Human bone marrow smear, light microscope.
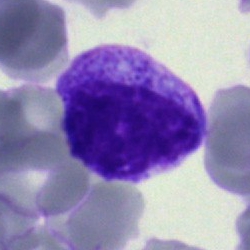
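Myelocyte, the cell in the middle of a stained human bone marrow smear. Its outline is rounded, with a smooth, unbroken border and no distinct surface projections. Small dark purple dots finely speckle the upper part. The lower part is dense and very dark, so internal detail is hard to make out.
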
